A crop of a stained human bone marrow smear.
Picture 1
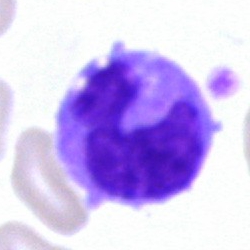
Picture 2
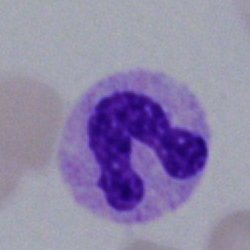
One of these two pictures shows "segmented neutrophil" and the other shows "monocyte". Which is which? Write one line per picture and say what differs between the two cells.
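Picture 1: monocyte. The nucleus fills most of the cell.
Picture 2: segmented neutrophil. The cytoplasm is plentiful and pale pinkish-lilac.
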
